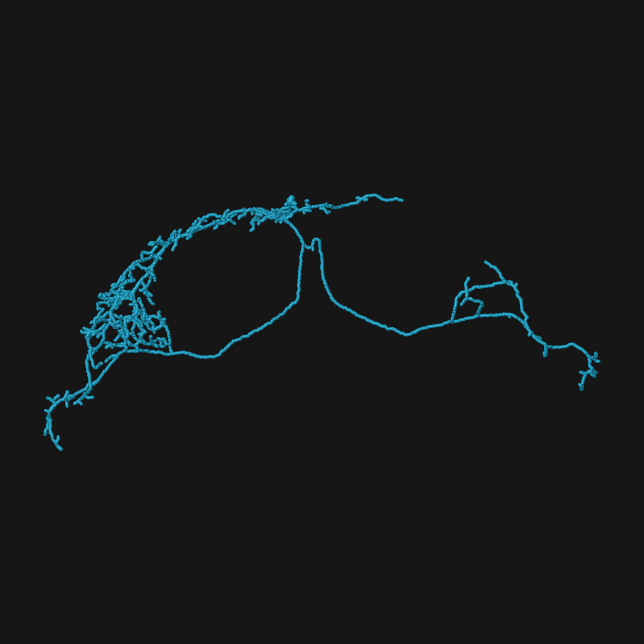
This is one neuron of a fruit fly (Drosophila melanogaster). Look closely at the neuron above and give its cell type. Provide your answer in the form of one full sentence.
The cell type that this neuron has is SIP122m.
